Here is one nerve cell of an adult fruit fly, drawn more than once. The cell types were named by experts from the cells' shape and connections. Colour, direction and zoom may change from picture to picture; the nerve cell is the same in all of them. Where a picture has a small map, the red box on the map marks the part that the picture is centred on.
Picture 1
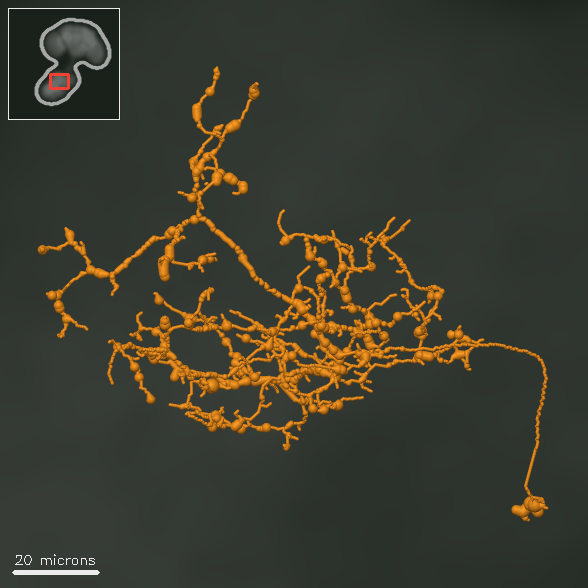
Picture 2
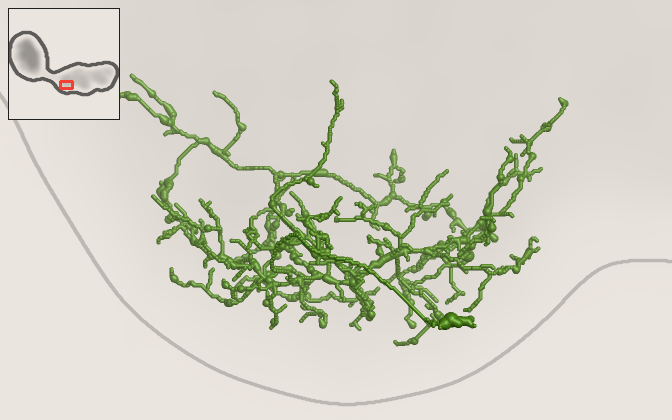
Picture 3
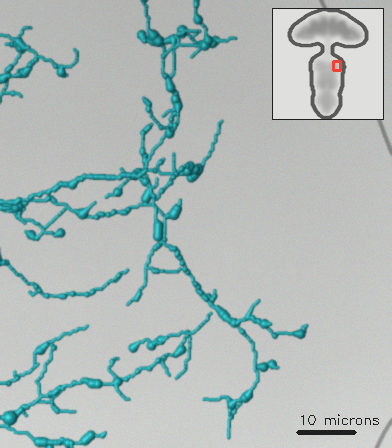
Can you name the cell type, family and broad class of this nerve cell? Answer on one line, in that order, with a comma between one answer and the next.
IN13B030, hemilineage 13B, nerve-cord intrinsic neuron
